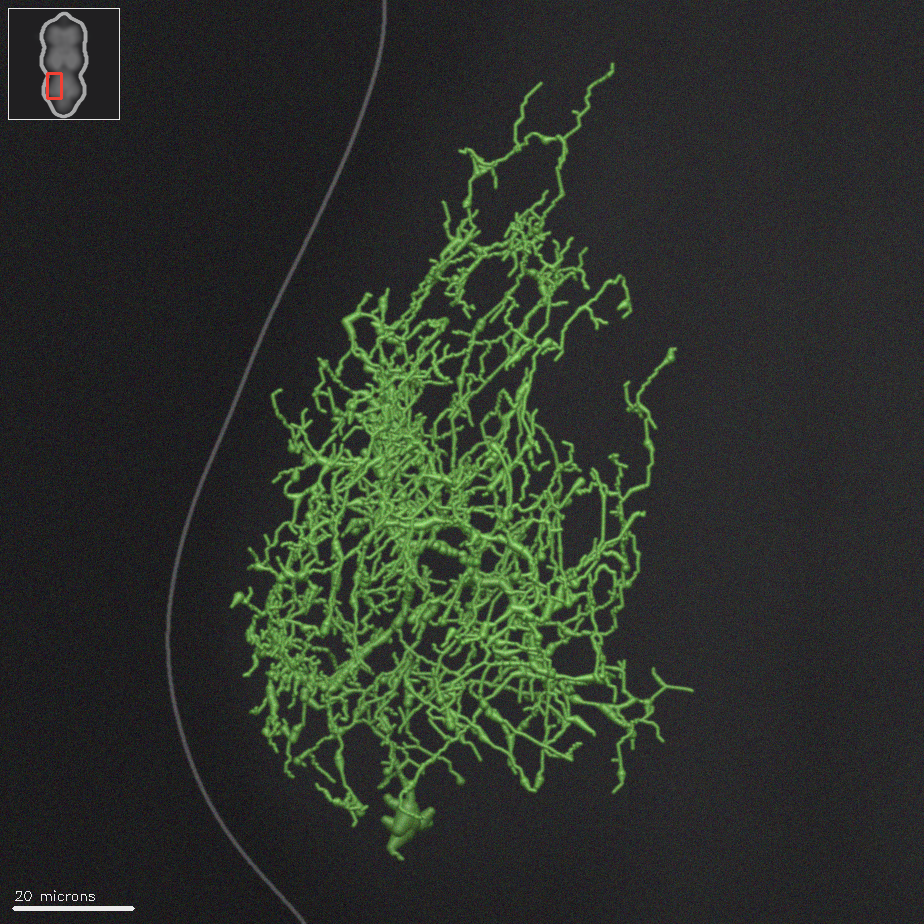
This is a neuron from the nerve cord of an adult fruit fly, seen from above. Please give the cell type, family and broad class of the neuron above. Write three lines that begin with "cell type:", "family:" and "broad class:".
cell type: IN08A008
family: hemilineage 08A
broad class: nerve-cord intrinsic neuron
